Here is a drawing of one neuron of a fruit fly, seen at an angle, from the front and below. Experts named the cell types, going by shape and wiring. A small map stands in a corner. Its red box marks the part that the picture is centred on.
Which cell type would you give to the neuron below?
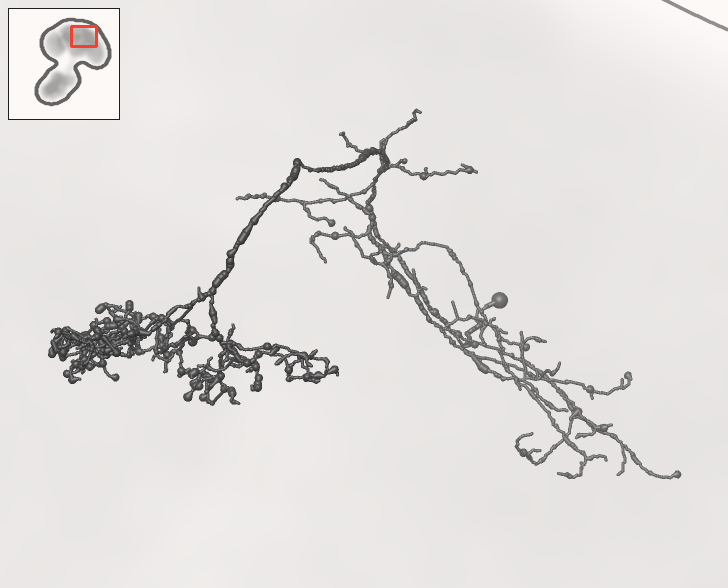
FB2H_a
